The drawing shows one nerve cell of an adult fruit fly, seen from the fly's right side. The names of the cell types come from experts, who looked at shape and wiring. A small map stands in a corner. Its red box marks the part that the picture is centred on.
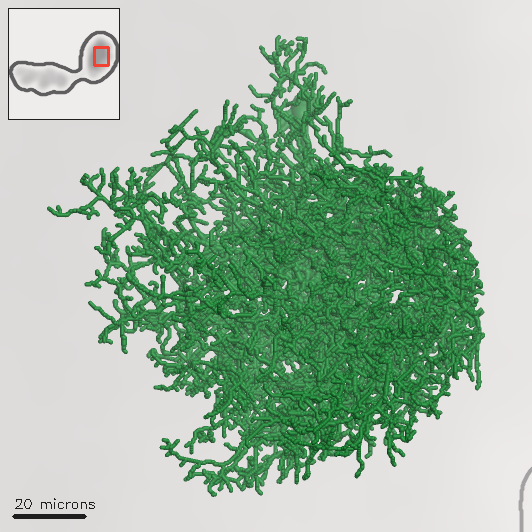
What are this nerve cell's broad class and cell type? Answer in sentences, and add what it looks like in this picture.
It is a central-brain intrinsic neuron. Its cell type is AVLP001. From top to bottom in the picture it spans about 130 microns. The picture shows more than a hundred branch ends.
